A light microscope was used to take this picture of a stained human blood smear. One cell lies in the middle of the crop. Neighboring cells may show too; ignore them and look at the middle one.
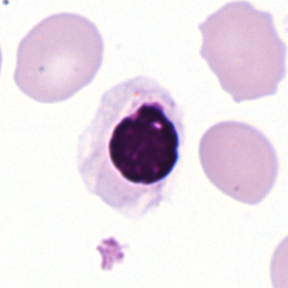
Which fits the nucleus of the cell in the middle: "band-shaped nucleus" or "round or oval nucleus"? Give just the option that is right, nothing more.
Round or oval nucleus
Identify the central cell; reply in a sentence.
Positioned in the middle of the crop is an erythroblast.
